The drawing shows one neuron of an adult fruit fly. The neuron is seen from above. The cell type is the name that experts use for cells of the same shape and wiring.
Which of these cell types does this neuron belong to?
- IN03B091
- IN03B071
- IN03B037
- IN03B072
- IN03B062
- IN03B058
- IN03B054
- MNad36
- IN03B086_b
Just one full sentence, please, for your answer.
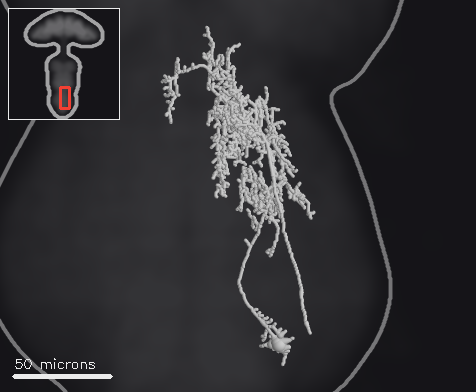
The cell type for the neuron is MNad36.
